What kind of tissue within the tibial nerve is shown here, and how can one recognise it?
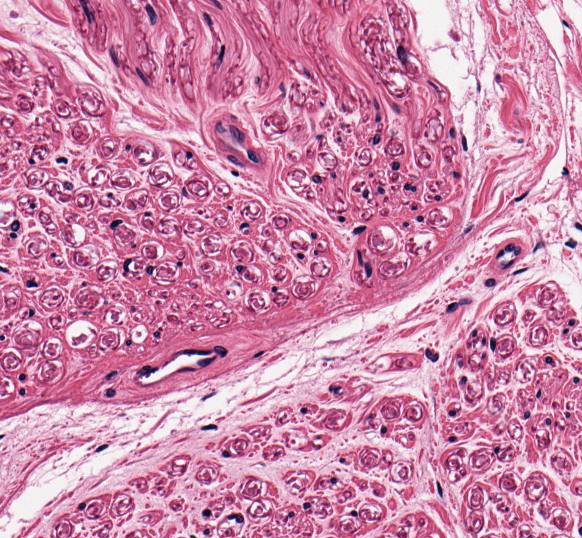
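You have nerve fascicle in view here. Notice how, in the lower part of the upper-left fascicle and in the lower-right one, most nerve fibres are cut across as round profiles.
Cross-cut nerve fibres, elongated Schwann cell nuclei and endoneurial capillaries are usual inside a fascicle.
Between the fibres you'll find small, dark, elongated nuclei, sparsely scattered. At the lower edge of the upper-left fascicle, left of centre, sits a small vessel with an empty slit-like lumen. Outside the fascicles, the connective tissue is loose, pale and wispy, with few nuclei.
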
